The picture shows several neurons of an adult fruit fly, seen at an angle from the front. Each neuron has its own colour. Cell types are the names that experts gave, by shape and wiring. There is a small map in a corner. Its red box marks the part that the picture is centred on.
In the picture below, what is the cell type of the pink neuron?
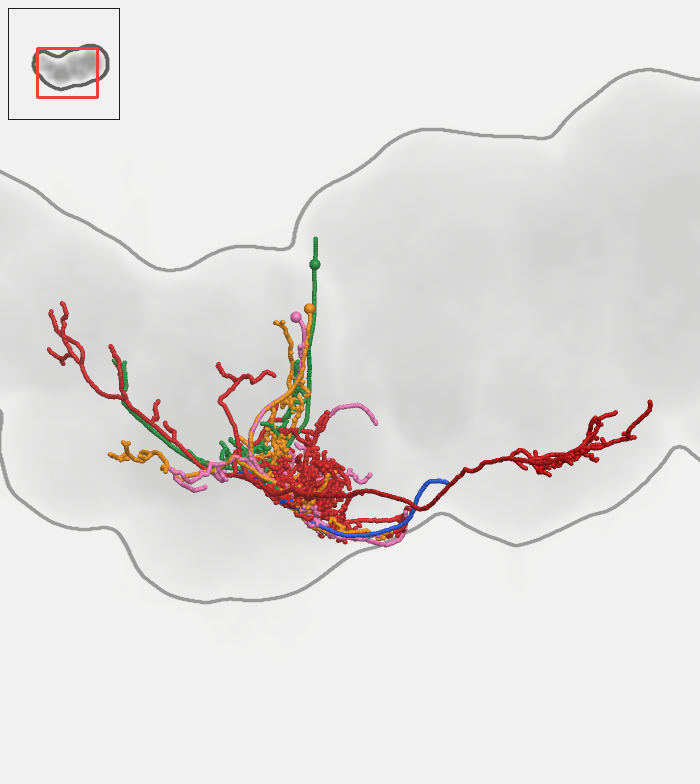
IN23B072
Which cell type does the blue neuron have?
SNta33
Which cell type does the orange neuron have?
IN23B062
